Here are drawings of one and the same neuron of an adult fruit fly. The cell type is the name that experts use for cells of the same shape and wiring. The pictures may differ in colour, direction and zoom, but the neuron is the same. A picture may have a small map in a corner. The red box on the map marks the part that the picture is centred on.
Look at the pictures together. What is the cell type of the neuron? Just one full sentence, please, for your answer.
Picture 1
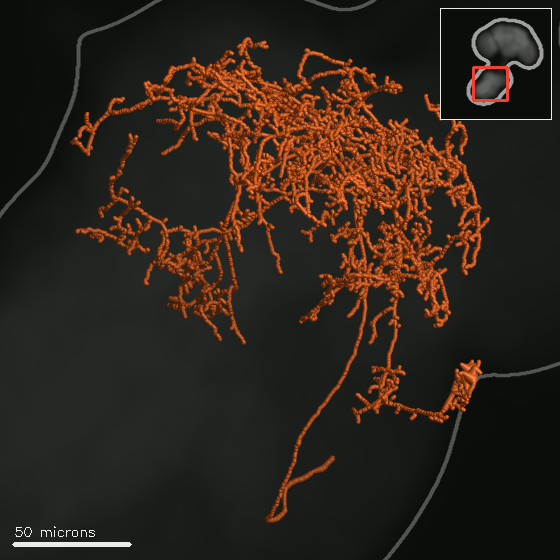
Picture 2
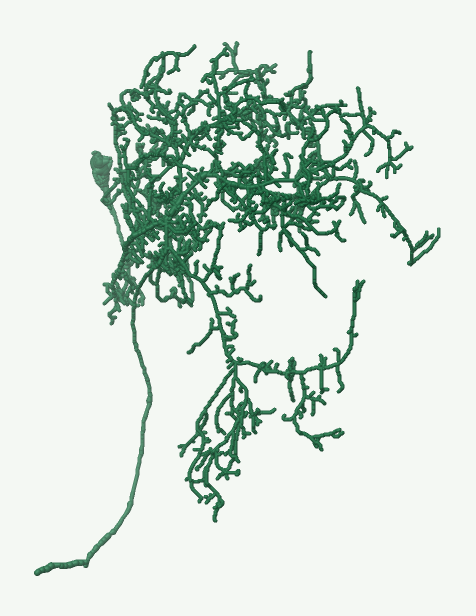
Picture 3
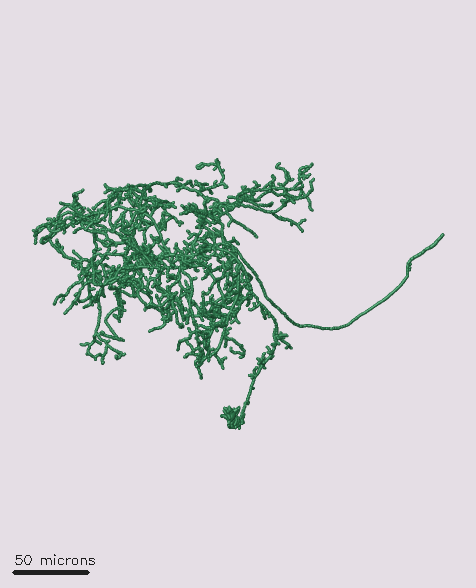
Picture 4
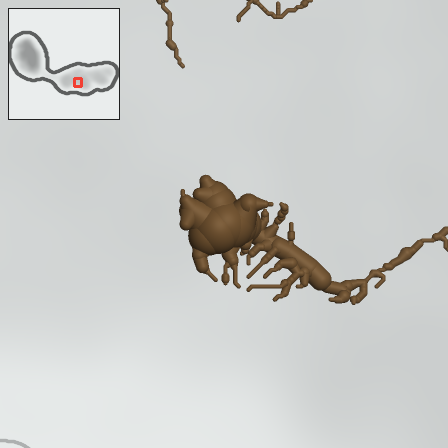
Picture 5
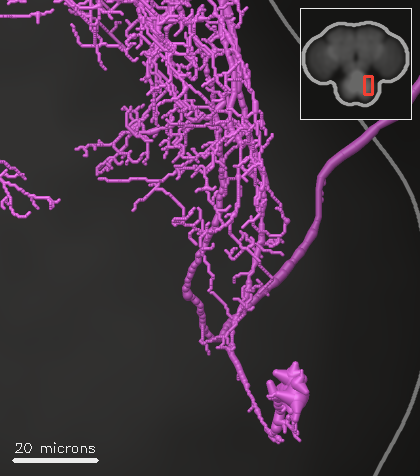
The neuron here falls under cell type ps2 MN.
